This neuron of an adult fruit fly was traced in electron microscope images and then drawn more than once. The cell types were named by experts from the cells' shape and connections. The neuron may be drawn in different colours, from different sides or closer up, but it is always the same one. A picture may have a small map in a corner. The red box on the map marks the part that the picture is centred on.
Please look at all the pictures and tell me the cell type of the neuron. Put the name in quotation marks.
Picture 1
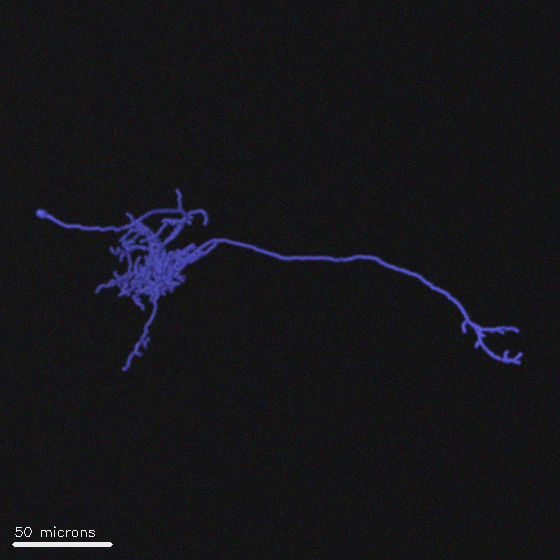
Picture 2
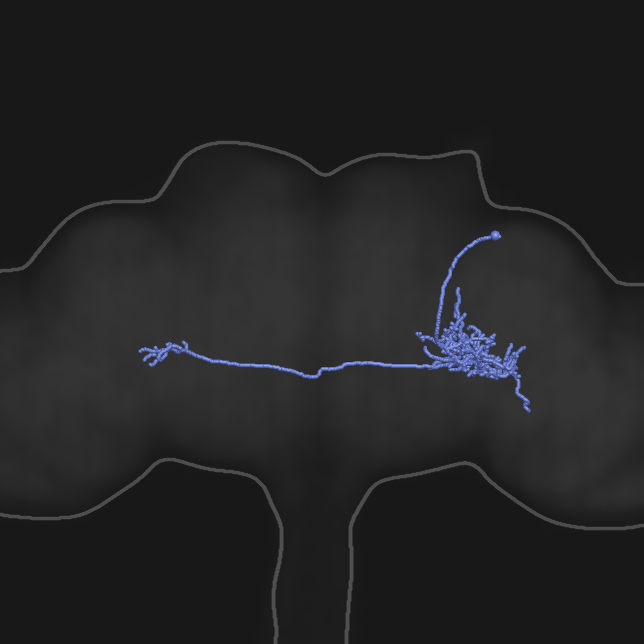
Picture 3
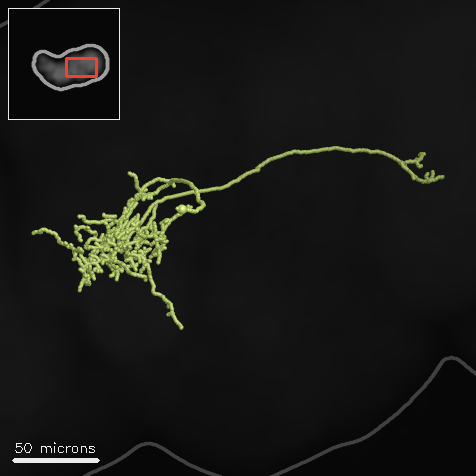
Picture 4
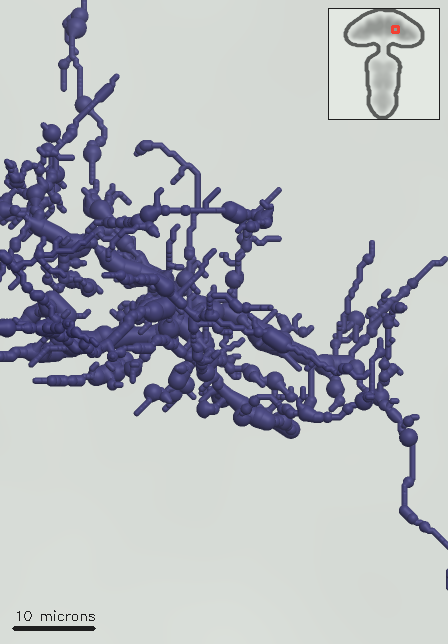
"PVLP024"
